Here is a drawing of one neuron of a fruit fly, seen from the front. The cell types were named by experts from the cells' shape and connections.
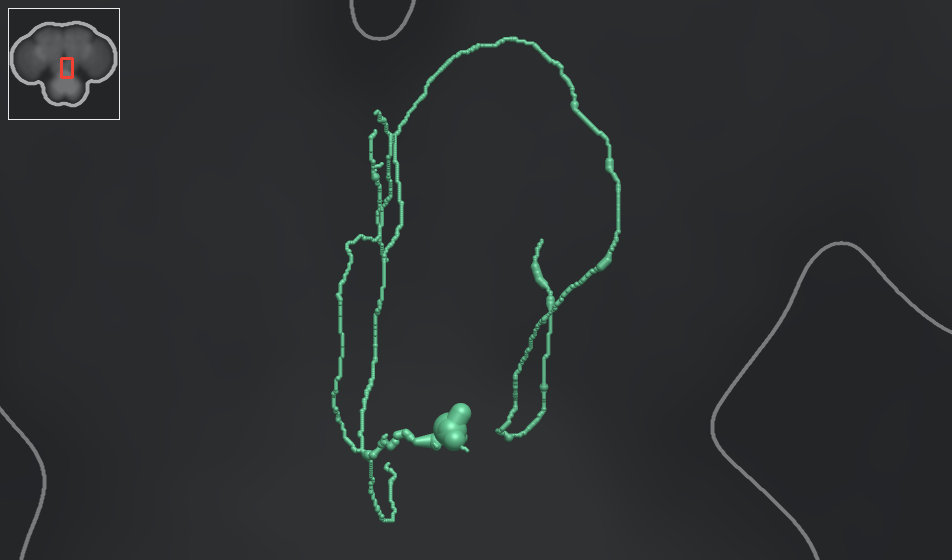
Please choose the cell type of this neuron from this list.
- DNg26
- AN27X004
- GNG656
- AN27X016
GNG656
